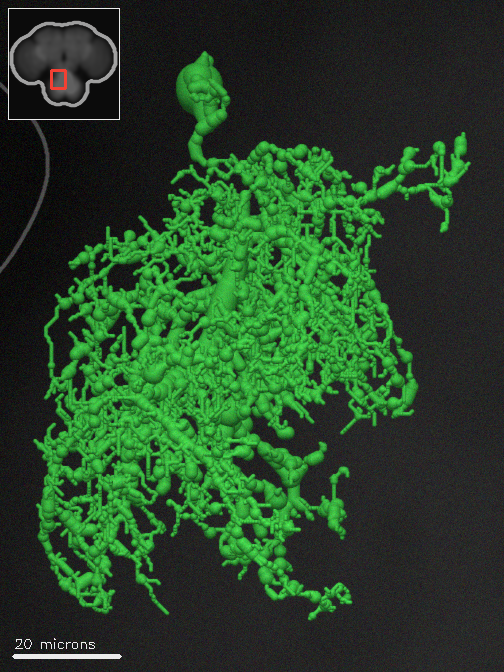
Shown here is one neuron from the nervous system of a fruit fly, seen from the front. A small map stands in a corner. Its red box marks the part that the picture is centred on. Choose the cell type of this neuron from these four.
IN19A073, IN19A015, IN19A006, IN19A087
IN19A015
